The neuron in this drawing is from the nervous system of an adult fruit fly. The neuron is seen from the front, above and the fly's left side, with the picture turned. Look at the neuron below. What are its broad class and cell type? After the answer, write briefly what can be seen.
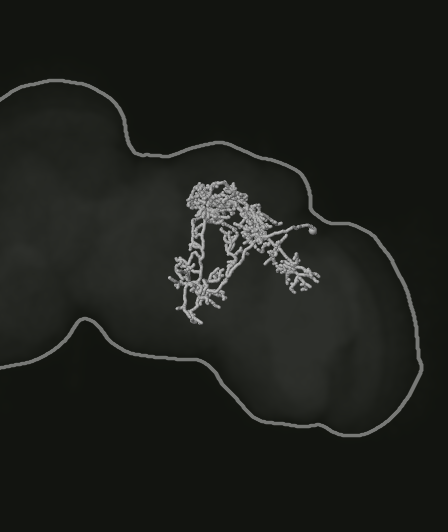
Its broad class is central-brain intrinsic neuron. The cell type is GNG504. In this view it is about as wide as it is tall.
